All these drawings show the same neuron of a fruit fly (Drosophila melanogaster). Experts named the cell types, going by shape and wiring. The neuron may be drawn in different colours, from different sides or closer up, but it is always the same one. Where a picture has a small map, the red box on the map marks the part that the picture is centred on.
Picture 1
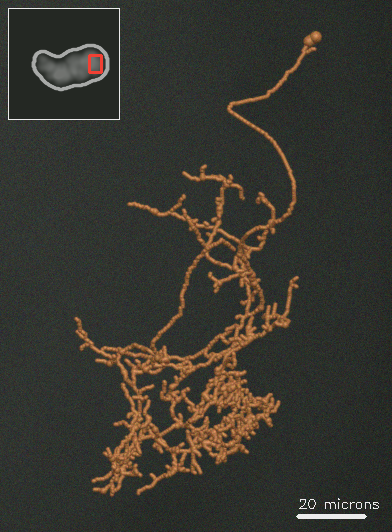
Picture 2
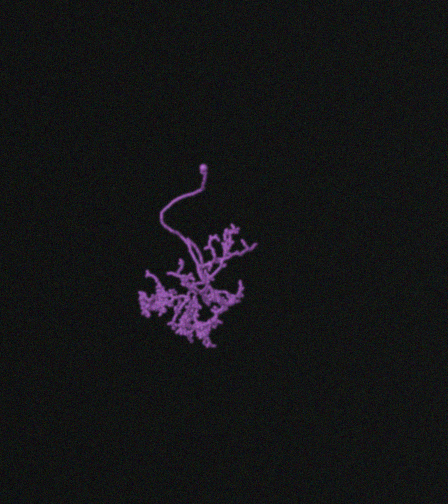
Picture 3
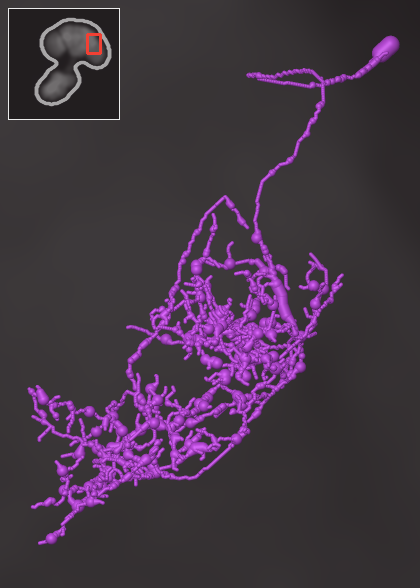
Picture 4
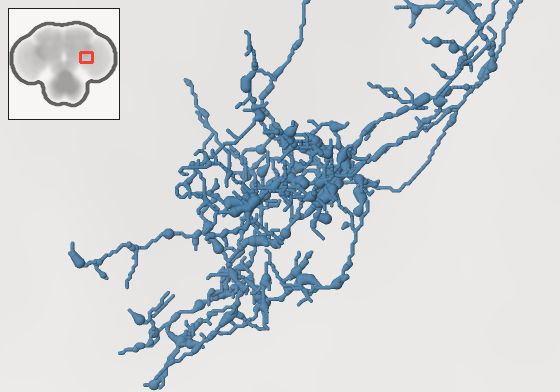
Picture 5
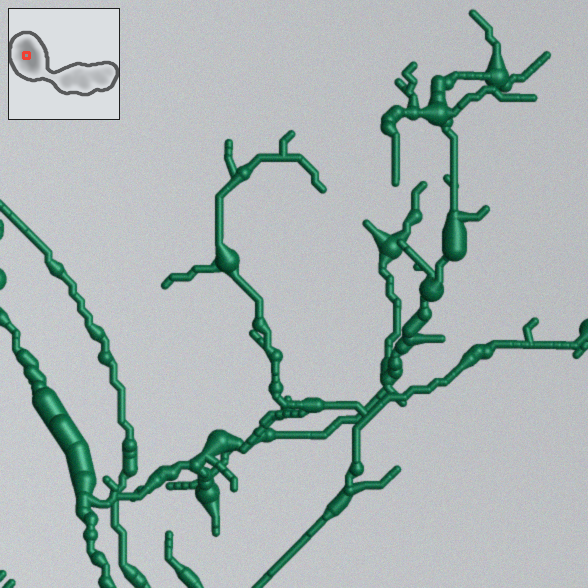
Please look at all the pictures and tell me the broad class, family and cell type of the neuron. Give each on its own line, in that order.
central-brain intrinsic neuron
hemilineage VLPl4_anterior
AVLP427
